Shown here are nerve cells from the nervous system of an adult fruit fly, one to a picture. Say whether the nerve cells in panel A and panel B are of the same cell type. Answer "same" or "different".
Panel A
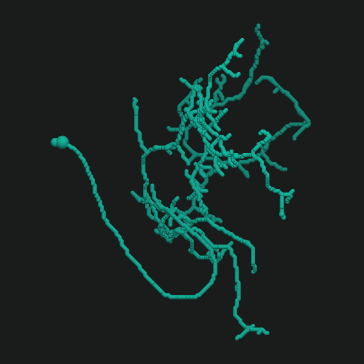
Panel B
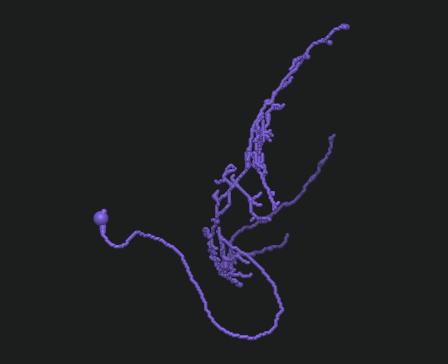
different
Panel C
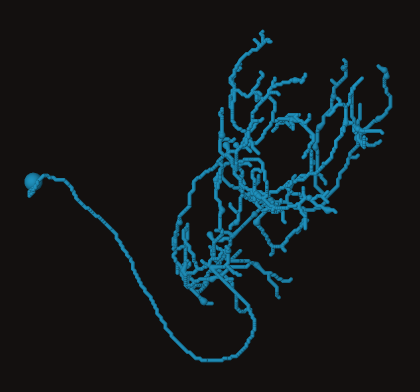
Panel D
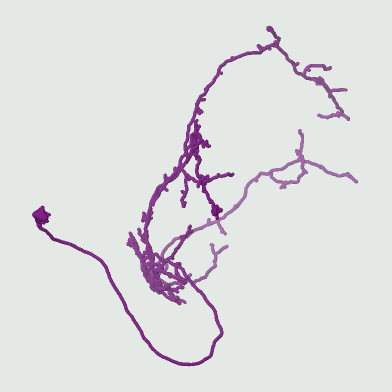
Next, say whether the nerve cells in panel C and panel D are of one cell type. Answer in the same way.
different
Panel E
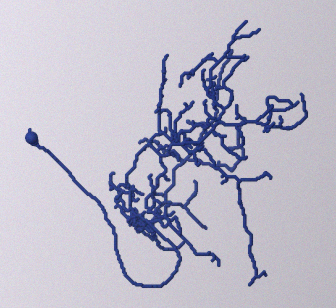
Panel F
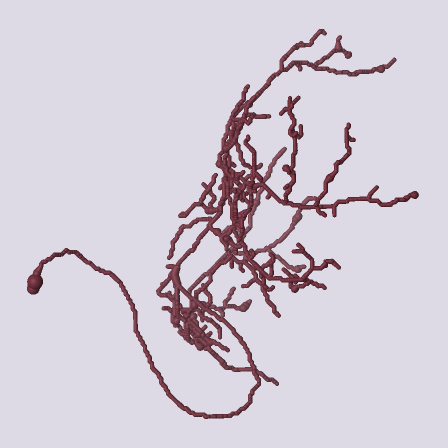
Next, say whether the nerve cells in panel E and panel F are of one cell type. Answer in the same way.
same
